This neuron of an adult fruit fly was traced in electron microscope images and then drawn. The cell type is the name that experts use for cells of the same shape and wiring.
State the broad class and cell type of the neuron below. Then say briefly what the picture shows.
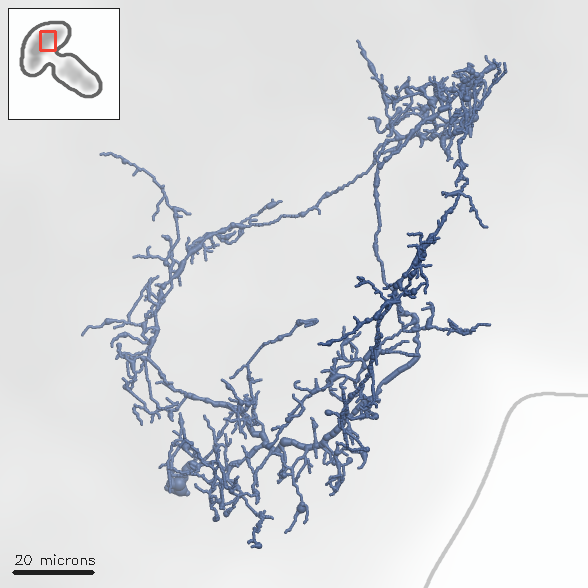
It is a central-brain intrinsic neuron. It is of cell type PS157. It lies in the brain. From top to bottom in the picture it spans about 130 microns. The picture shows more than a hundred branch ends.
